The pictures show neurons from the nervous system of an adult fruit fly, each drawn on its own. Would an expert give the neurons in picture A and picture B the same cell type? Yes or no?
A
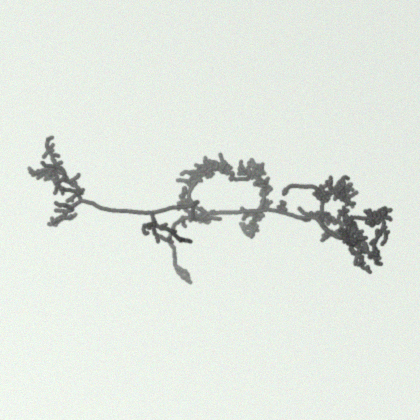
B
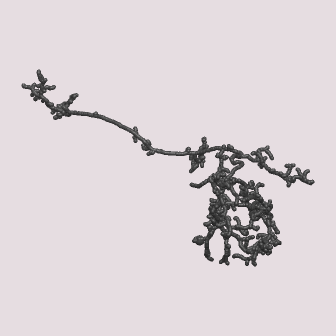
yes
